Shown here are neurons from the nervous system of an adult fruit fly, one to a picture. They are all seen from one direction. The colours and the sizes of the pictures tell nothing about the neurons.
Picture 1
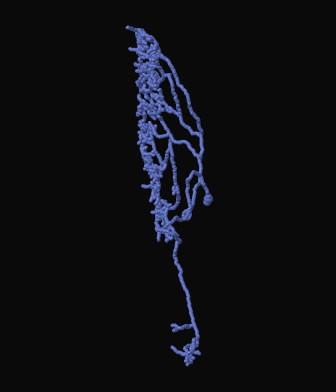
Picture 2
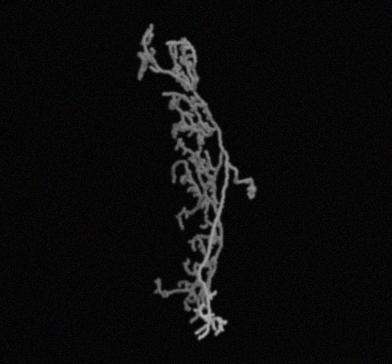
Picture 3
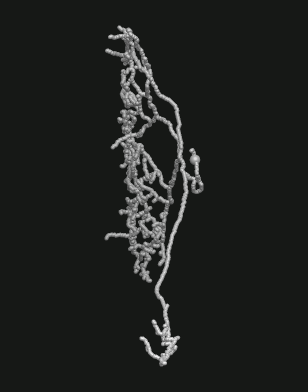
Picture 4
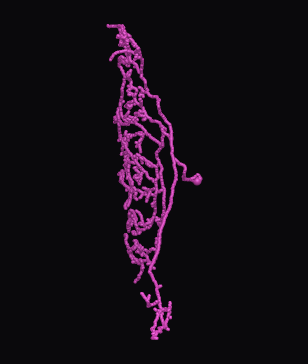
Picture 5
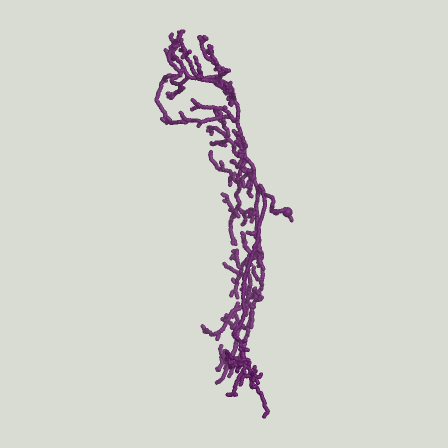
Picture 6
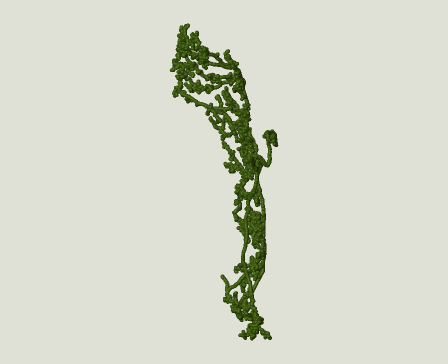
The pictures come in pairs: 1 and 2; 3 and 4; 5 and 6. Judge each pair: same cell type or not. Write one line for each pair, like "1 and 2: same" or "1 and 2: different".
1 and 2: different
3 and 4: same
5 and 6: same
